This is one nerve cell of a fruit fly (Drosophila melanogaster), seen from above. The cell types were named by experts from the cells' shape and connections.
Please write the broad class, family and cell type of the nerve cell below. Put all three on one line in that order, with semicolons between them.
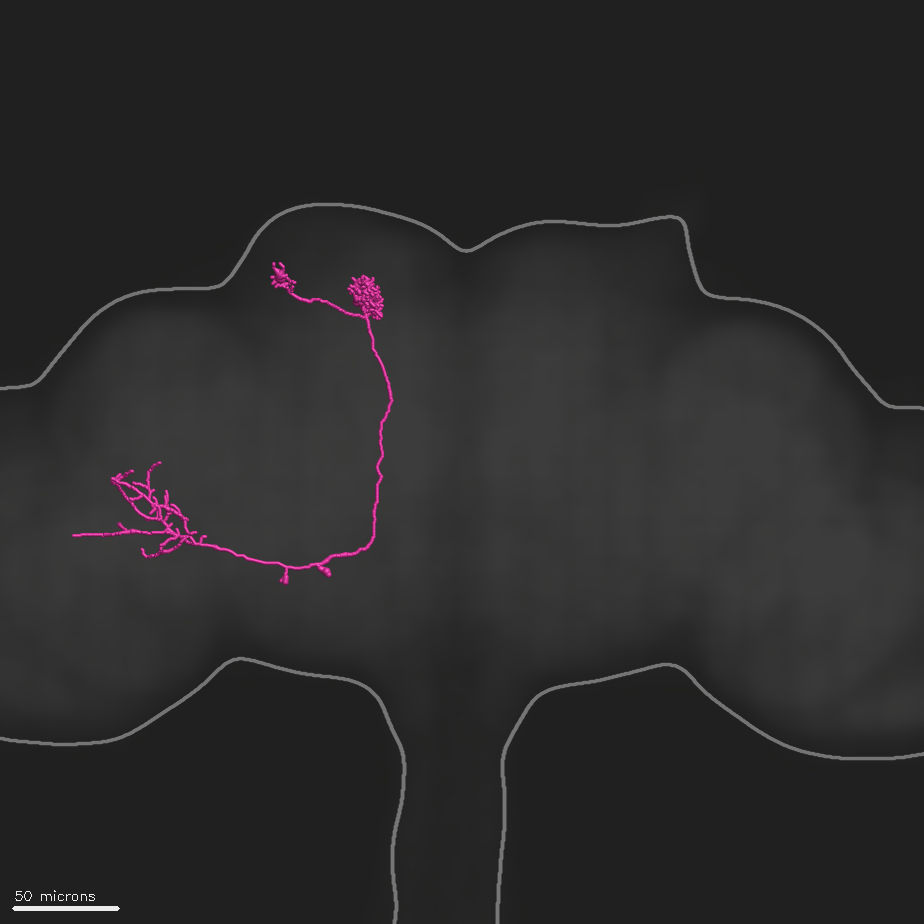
central-brain intrinsic neuron; hemilineage ALad1; DC4_adPN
